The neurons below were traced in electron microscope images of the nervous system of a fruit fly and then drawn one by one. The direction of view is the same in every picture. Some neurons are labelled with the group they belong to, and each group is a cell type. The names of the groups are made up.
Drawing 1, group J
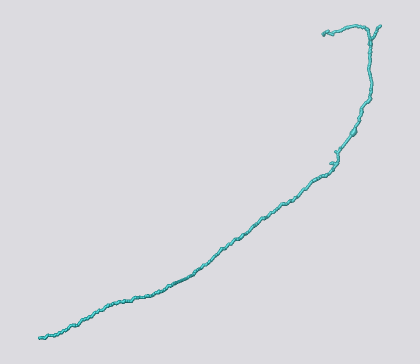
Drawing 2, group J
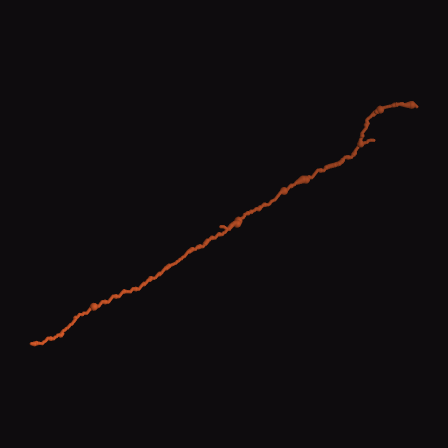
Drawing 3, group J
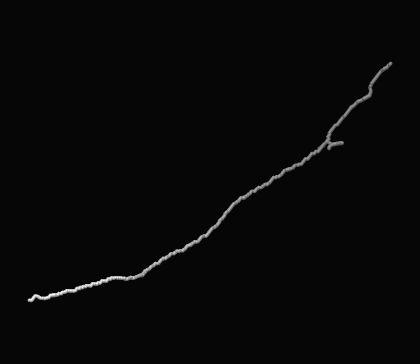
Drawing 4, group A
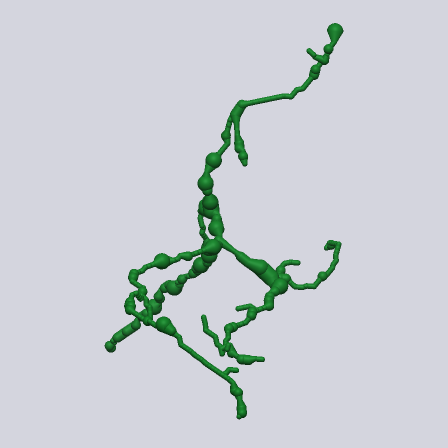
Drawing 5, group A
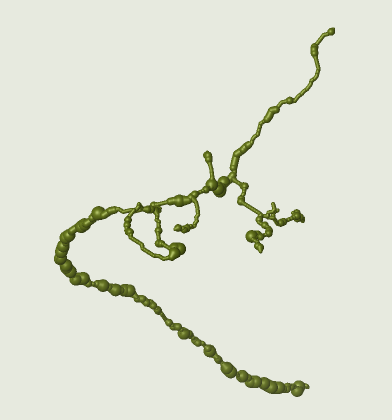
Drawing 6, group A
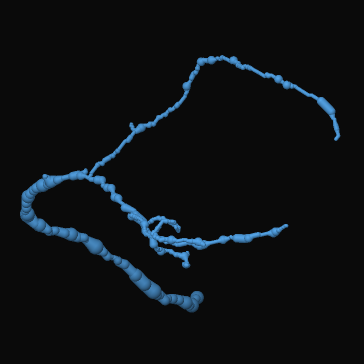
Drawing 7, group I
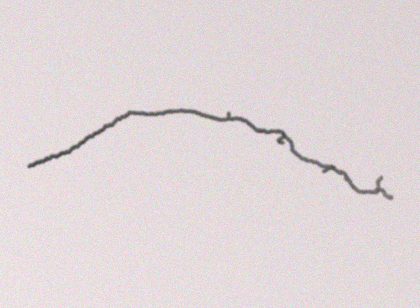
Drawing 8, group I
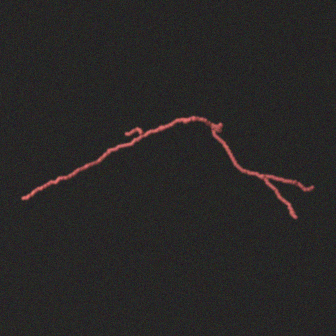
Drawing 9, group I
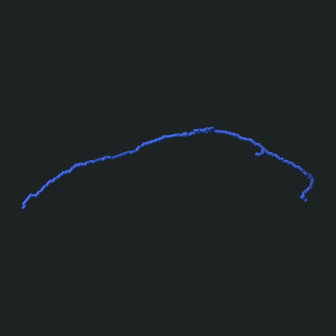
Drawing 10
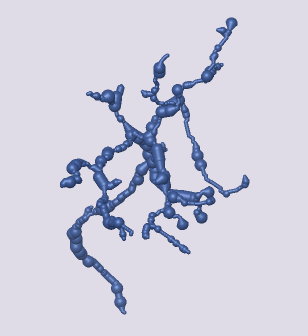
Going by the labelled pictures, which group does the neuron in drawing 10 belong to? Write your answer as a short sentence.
It belongs to group A.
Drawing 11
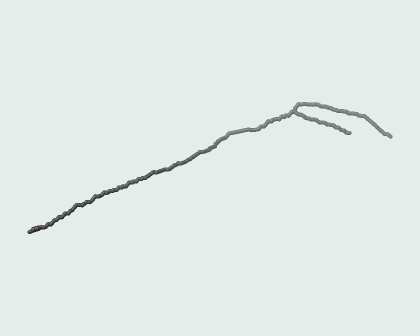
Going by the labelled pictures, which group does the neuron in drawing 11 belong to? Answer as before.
It belongs to group I.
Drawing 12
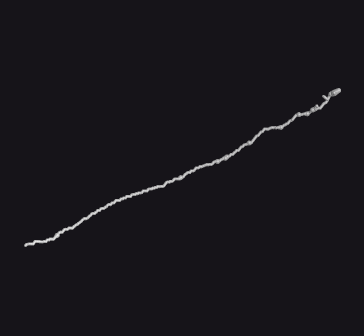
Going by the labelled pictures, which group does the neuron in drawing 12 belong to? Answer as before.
It belongs to group J.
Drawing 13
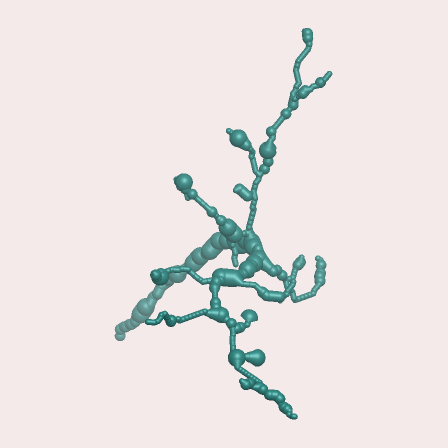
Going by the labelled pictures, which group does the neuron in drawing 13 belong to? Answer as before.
It belongs to group A.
